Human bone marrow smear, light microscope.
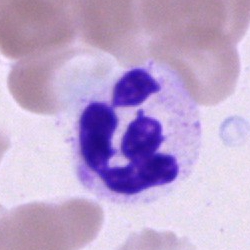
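Segmented neutrophil, from a stained human bone marrow smear under the light microscope. The nucleus is divided into several distinct lobes, and its chromatin is dense, dark purple and clumped. The cytoplasm is pale pinkish-lilac, with fine lilac granules scattered through it.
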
